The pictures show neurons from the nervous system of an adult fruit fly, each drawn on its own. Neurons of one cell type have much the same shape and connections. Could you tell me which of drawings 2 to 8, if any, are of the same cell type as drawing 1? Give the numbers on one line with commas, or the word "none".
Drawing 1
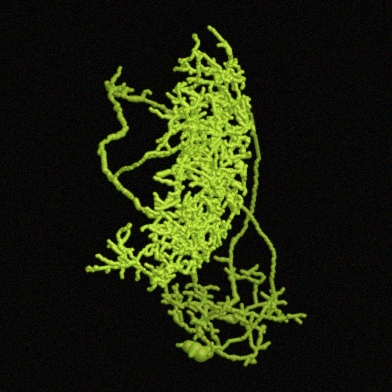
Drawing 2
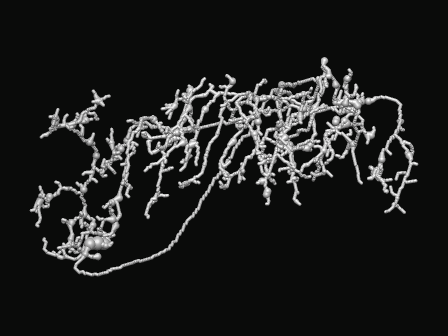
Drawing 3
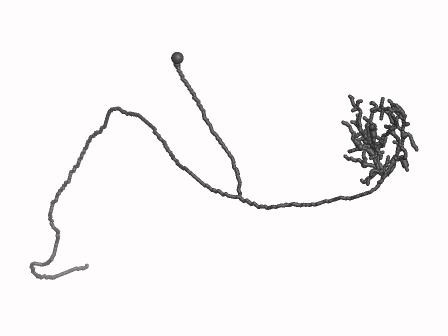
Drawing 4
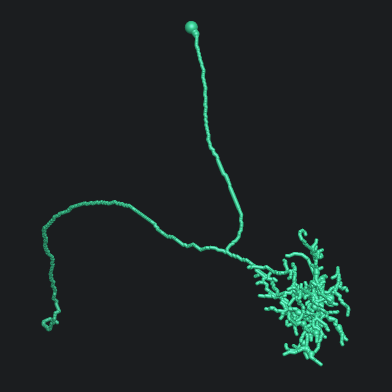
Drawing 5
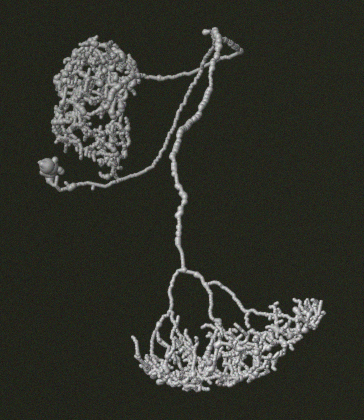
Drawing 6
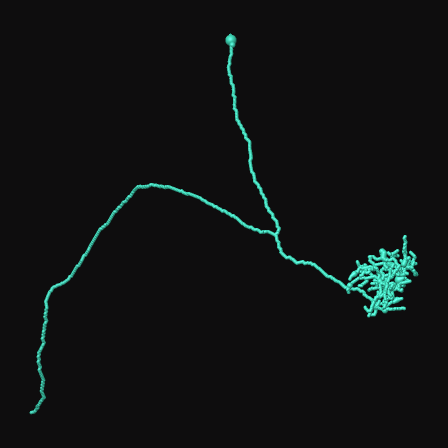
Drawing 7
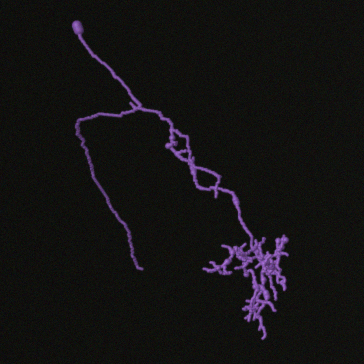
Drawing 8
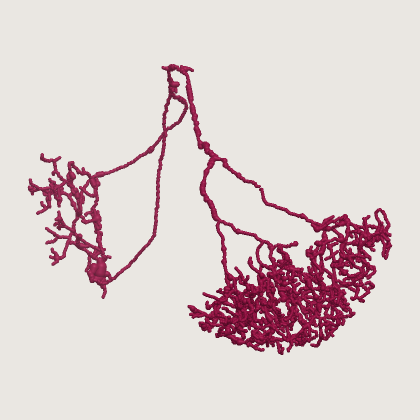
2, 5, 8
